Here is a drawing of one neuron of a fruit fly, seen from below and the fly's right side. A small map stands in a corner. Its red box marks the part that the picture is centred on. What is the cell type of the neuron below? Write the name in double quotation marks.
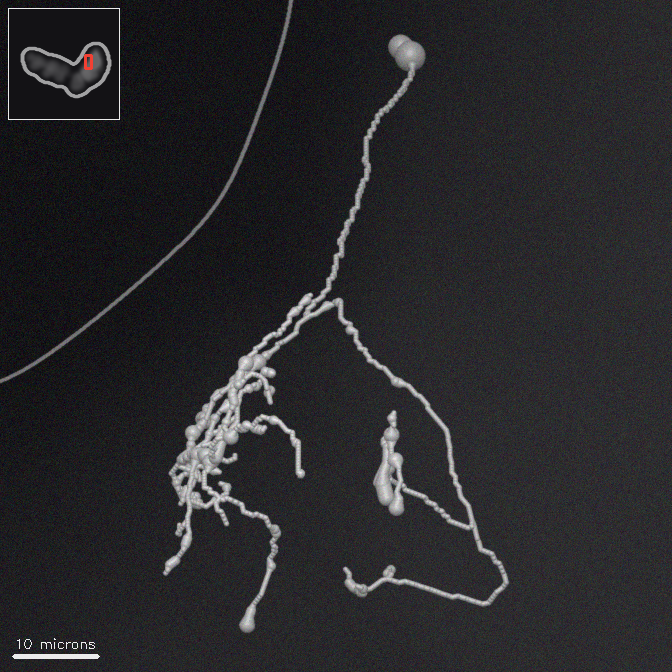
"PS153"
